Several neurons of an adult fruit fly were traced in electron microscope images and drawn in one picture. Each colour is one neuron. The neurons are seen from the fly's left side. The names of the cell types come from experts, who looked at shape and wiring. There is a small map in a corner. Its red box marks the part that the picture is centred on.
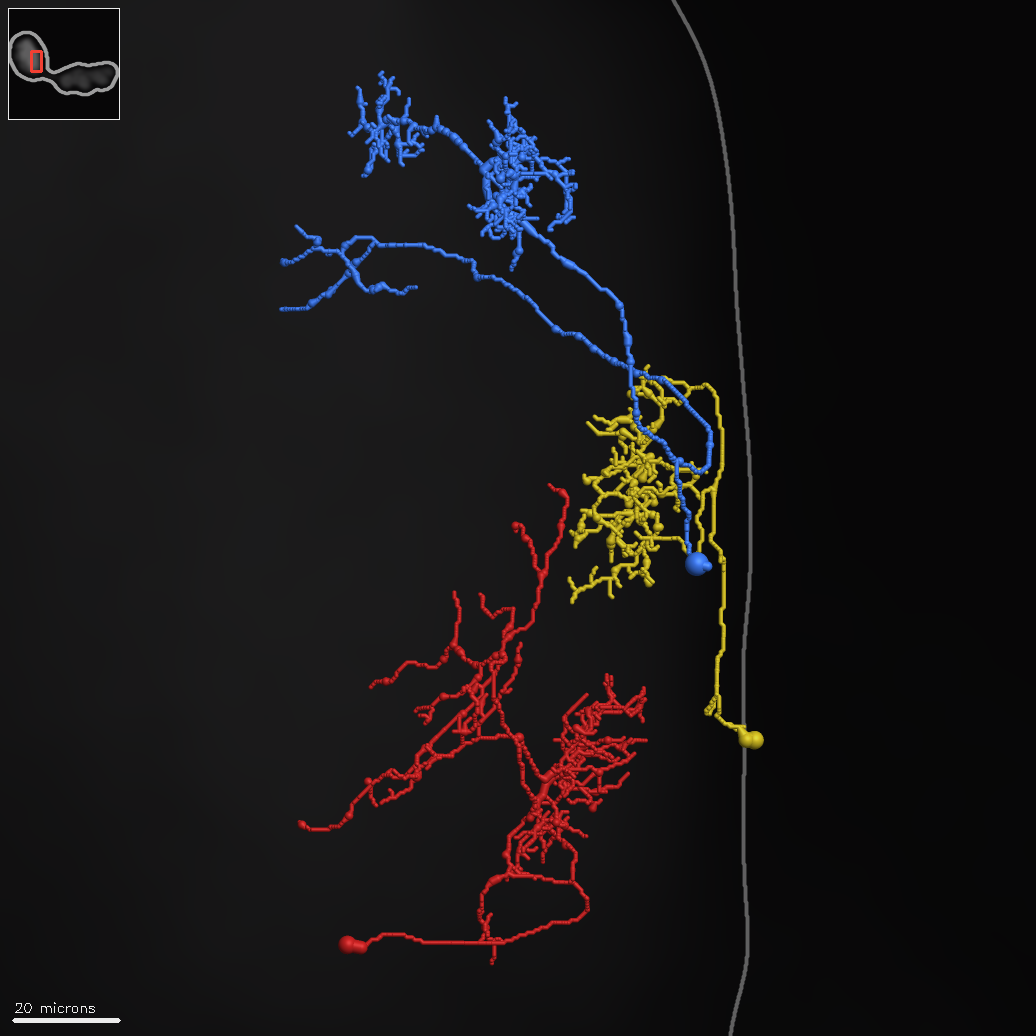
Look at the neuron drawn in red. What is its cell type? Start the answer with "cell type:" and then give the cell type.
cell type: Tlp11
